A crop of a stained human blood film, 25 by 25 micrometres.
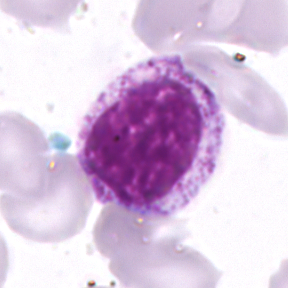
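Myelocyte in a stained smear of human peripheral blood, light microscope. The myelocyte's outline is roughly oval, with a slightly uneven edge. The nucleus fills most of the cell and lies toward the lower left. Fine purple granules are scattered throughout the cytoplasm, and no vacuoles are visible.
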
